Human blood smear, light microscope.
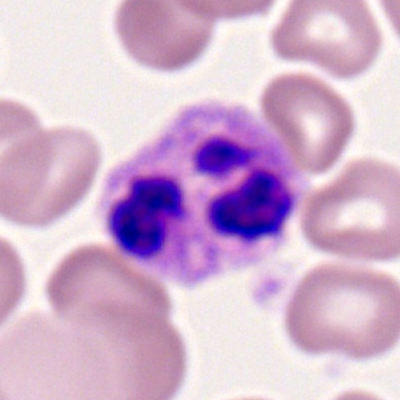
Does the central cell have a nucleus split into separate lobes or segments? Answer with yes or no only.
Yes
